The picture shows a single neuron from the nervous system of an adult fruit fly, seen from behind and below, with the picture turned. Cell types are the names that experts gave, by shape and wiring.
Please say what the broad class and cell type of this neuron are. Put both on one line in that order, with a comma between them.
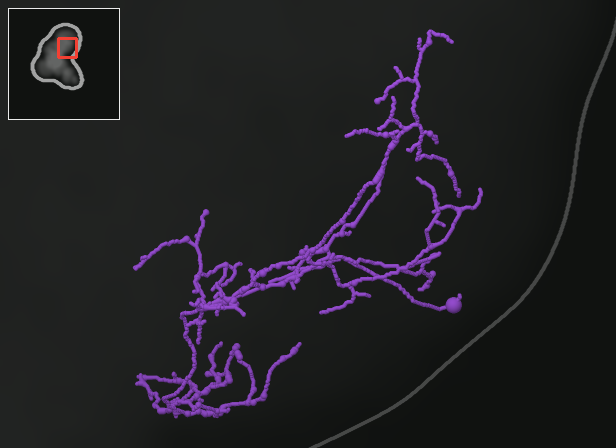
central-brain intrinsic neuron, SMP427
